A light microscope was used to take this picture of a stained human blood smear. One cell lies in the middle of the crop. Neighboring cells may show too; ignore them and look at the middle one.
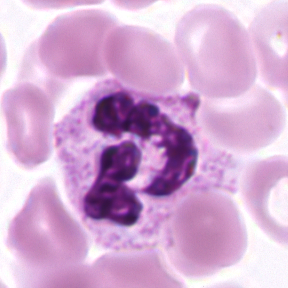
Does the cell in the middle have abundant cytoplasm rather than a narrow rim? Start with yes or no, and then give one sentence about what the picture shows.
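Yes. The cytoplasm is plentiful and pale pinkish-lilac.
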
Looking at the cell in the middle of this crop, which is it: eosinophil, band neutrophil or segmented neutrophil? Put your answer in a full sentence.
To answer, the cell in the center of the crop is a segmented neutrophil.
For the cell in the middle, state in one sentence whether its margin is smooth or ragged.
The cell membrane follows an uneven contour, either ragged or bearing projections.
